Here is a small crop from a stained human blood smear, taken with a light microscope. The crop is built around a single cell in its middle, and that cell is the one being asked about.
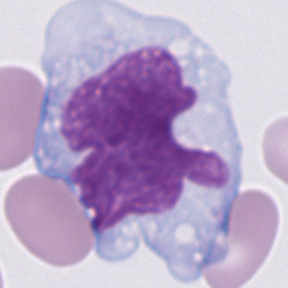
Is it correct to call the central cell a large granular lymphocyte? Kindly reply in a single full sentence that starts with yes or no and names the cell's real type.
No, the centre cell is not a large granular lymphocyte but a monocyte.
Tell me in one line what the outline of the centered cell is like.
The cytoplasmic margin is uneven, whether through ragged segments or through projections.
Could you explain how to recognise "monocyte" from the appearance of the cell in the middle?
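Point one for this monocyte: its cytoplasm is abundant and pale greyish-blue.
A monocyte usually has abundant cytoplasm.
The amount of cytoplasm here agrees with that. Point two: many small clear vacuoles are scattered through the cytoplasm. Point three: the chromatin is finely lacy rather than gathered into dense dark clumps.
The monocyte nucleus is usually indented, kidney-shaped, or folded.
Point four: in this cell, a tongue-like part of the nucleus extends toward the right side.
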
